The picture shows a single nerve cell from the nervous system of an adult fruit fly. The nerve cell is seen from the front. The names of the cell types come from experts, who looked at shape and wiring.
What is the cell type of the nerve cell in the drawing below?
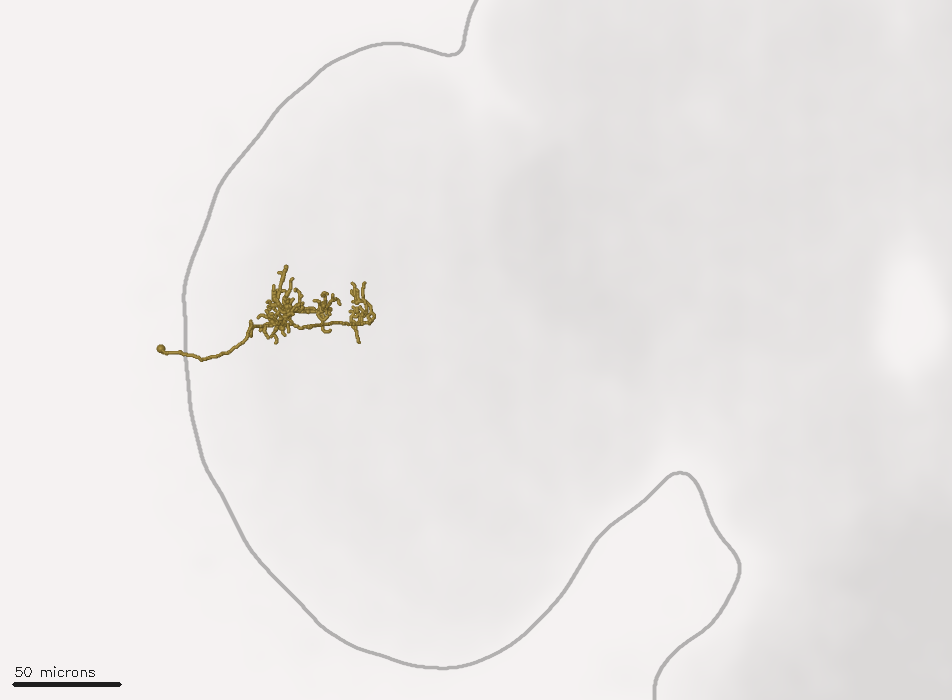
Mi10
